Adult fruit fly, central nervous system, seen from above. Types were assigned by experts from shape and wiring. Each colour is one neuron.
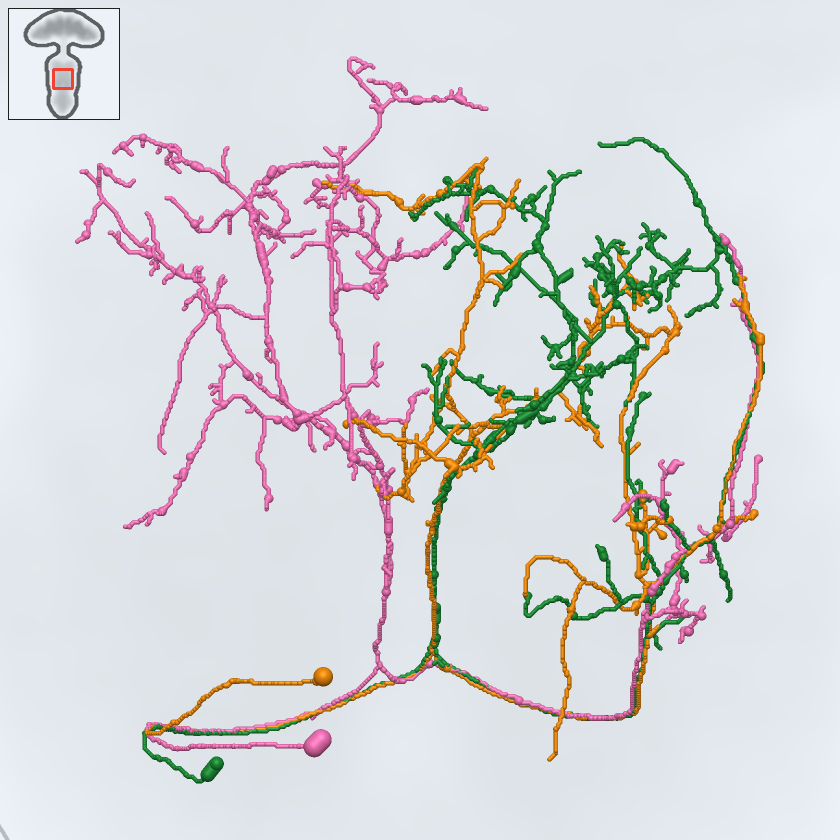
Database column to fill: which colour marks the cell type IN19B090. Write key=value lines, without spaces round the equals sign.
colour=green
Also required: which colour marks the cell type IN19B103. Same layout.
colour=orange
